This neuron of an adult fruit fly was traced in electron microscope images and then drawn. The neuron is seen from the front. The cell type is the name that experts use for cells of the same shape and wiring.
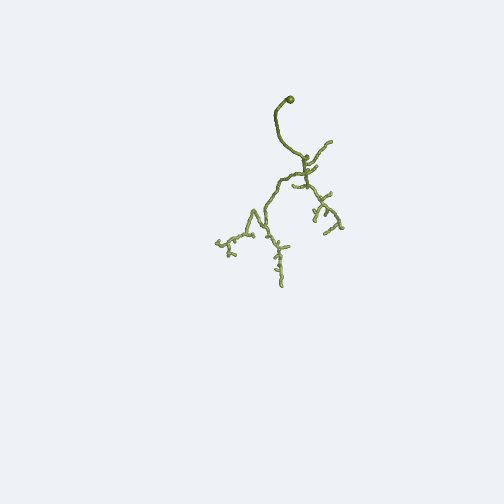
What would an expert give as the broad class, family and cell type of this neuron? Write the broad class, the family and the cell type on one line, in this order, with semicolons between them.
central-brain intrinsic neuron; hemilineage SMPad2; CB3999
